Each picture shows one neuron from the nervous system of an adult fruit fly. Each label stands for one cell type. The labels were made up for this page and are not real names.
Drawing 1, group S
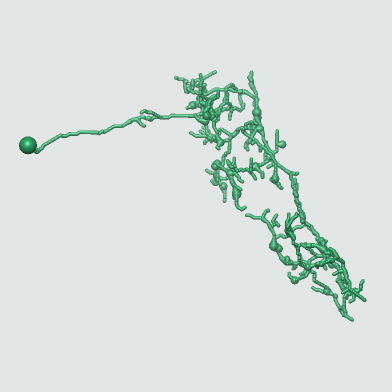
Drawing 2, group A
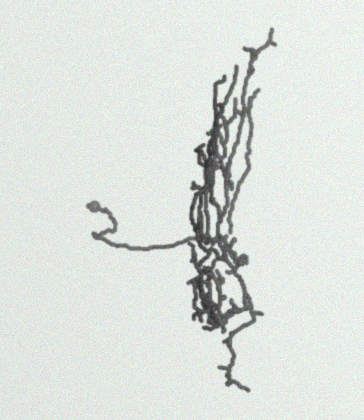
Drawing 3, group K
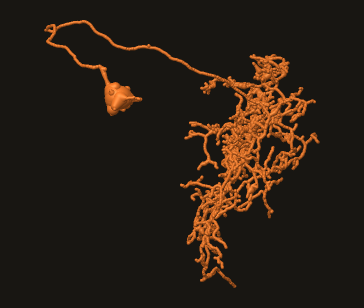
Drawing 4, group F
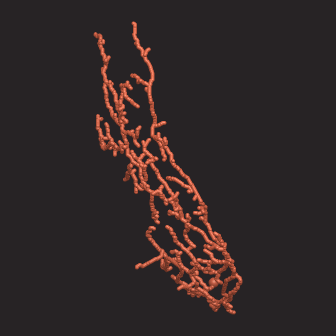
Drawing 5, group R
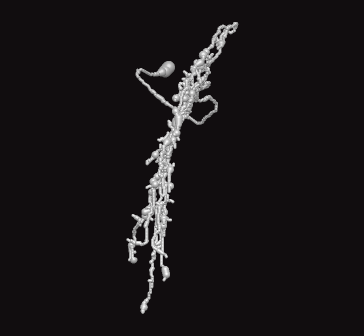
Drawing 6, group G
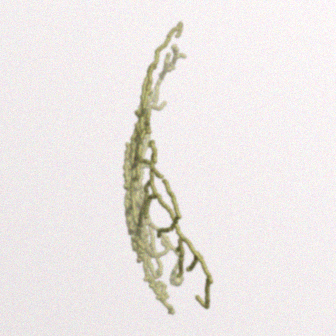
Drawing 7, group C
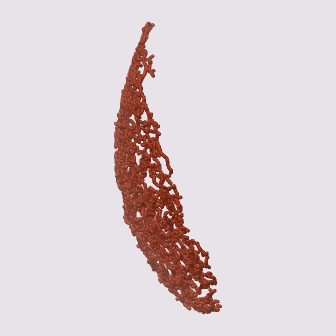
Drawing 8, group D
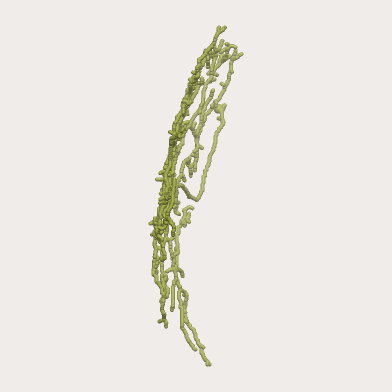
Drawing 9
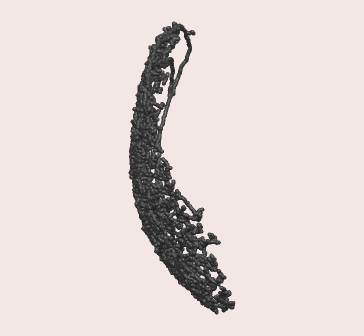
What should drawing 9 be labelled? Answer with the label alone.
group C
